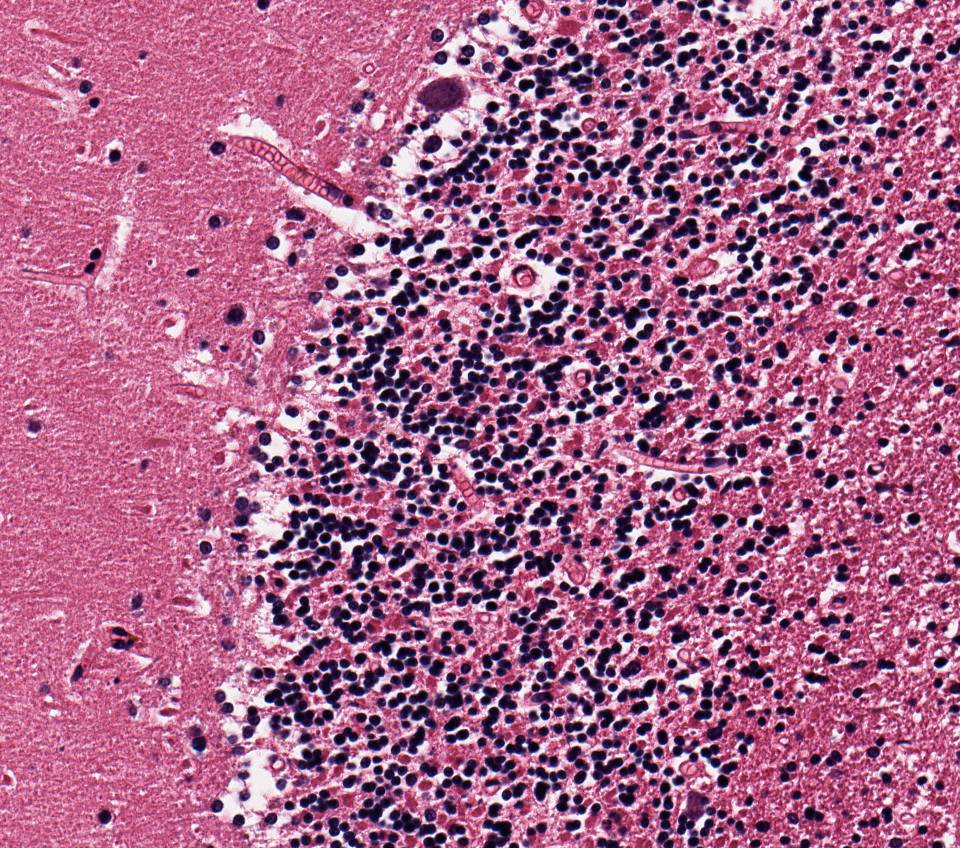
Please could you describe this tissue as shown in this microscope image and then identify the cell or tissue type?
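Look first at the split: a pale pink, sparsely nucleated zone on the left, and a dark, densely nucleated one on the right. The left zone's background is fine, even, pink and fibrillar. The right is packed with small, round, dark-staining nuclei with scant visible cytoplasm. A capillary holding red blood cells runs obliquely through the pale zone's upper left toward the boundary. This is cerebellum.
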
